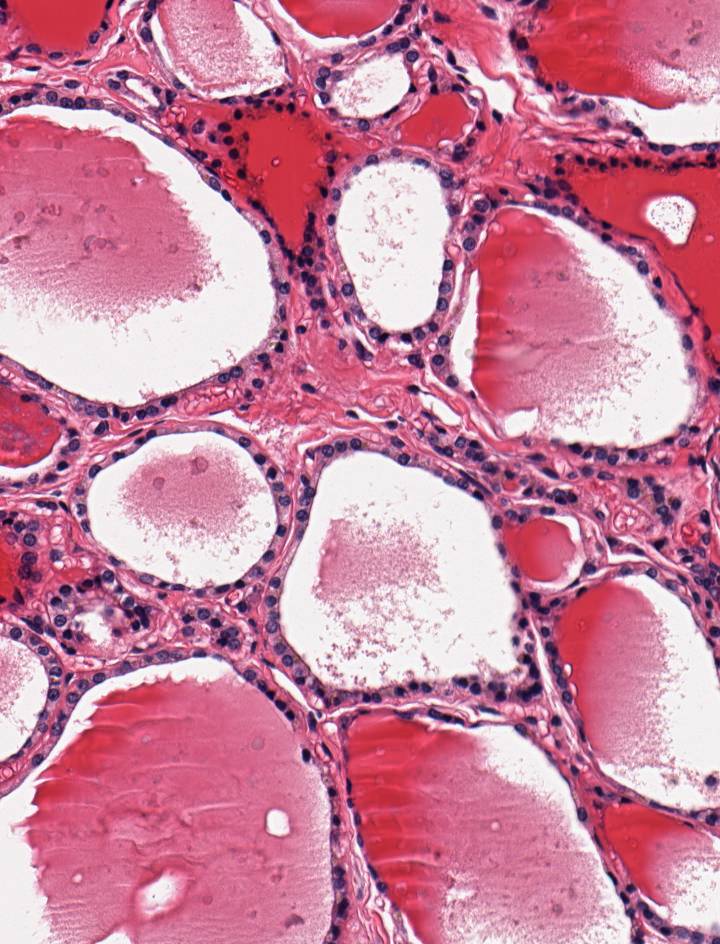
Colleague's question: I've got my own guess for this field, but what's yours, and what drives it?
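Identification: thyroid follicle. Whole field: closely packed rounded follicles, size widely varying. Lining: single layer of flattened to low cuboidal epithelial cells; nuclei small, round, dark-staining.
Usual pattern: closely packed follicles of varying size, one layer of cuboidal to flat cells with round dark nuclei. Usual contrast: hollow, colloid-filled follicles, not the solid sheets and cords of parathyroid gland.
Colloid pulled away from the lining in many follicles, leaving clear white gaps.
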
